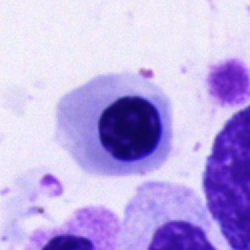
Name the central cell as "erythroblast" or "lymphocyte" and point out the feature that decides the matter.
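This is an erythroblast rather than a lymphocyte. Its chromatin is dense and very dark purple.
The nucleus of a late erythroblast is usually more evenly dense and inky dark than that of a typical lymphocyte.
The dense, very dark chromatin here matches the erythroblast side of that contrast. The nucleus sits off-centre, toward the right side of the cell, and no nucleoli can be seen in it. The cytoplasm shows no granules.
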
